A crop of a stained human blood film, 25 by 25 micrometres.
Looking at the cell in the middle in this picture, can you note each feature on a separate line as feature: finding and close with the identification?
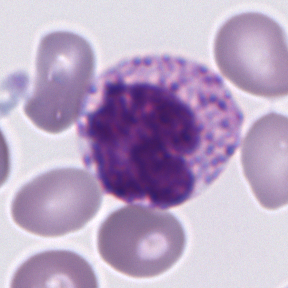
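Nucleus position: toward the left side of the cell
Nucleus outline: indented on the right side
Chromatin: dense, dark purple
Cytoplasm: scattered dark purple granules
Name: basophil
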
